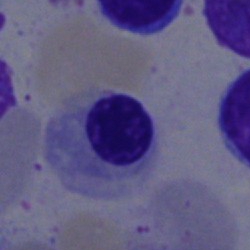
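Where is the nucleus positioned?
Off-centre, toward the upper right of the cell.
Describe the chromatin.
Dense and dark purple, with a few small paler patches; no nucleolus can be seen.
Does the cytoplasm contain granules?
None are shown.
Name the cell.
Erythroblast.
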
